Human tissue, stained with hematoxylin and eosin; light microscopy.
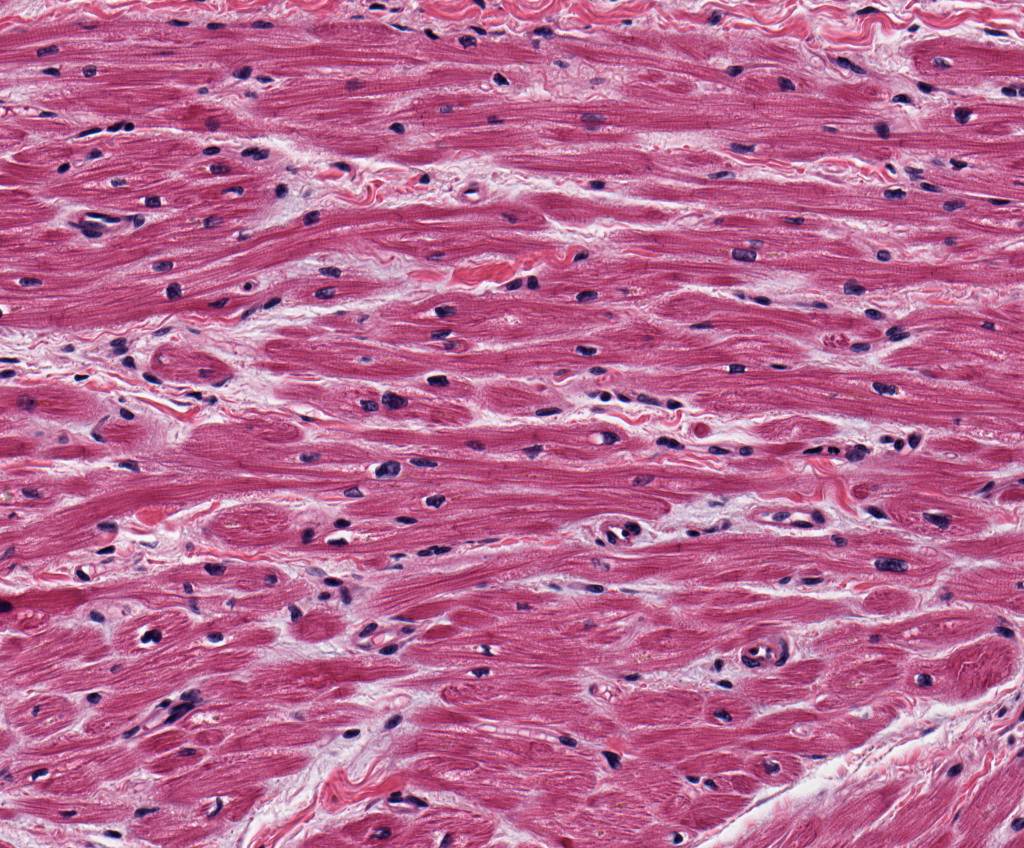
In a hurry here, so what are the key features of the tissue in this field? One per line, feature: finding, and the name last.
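Fibres: muscle, filling the whole field
Orientation: mainly left to right
Branching: fibres branch and join neighbours
Stroma: thin strands of pale connective tissue between bundles
Fat: no fat cells anywhere
Name: atrial appendage of the heart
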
